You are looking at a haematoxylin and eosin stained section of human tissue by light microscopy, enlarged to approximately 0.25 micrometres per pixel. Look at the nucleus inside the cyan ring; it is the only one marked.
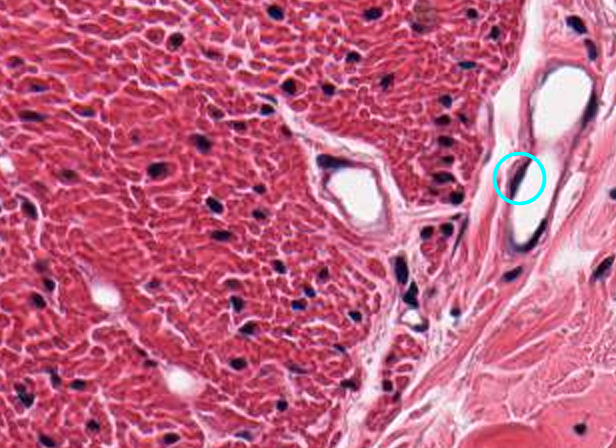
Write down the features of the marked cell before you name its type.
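The nucleus is long, thin and flattened, stained a dark, even purple throughout. The nucleus bends gently, following the curved edge of a clear, empty lumen. No separate rim of cytoplasm can be made out; the cell shows only as a thin line bordering the lumen. On the side away from the lumen lie pink, wavy fibres running in the same direction as the vessel. The marked cell is an endothelial cell.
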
